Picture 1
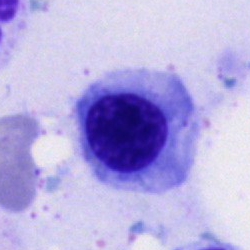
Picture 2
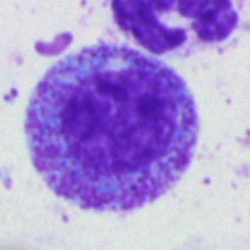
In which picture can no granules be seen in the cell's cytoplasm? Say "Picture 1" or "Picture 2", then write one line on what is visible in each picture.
Picture 1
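What picture 1 shows: The cytoplasm shows no granules.
What picture 2 shows: Many coarse purple granules are scattered throughout the cytoplasm.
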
